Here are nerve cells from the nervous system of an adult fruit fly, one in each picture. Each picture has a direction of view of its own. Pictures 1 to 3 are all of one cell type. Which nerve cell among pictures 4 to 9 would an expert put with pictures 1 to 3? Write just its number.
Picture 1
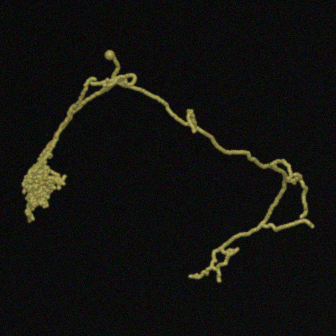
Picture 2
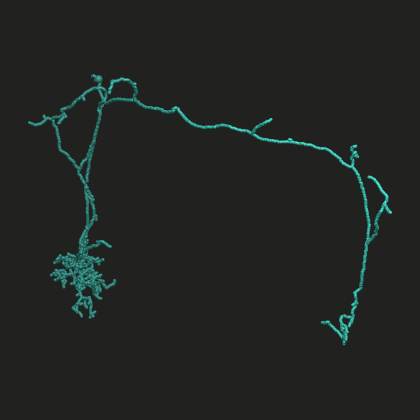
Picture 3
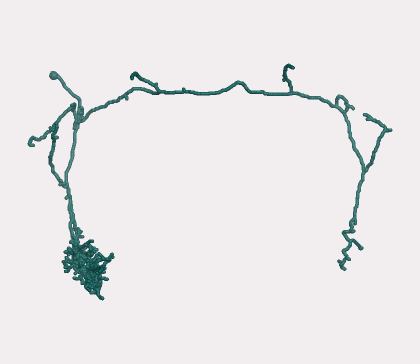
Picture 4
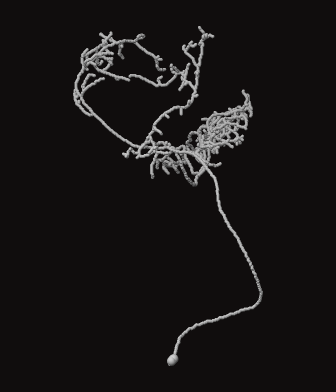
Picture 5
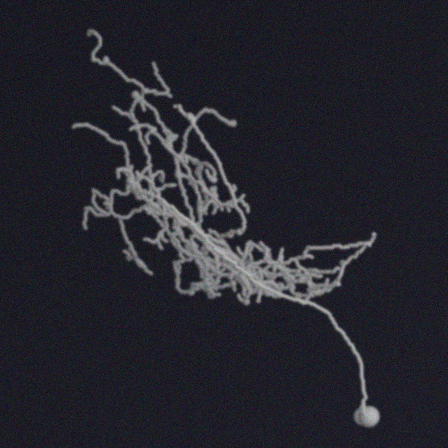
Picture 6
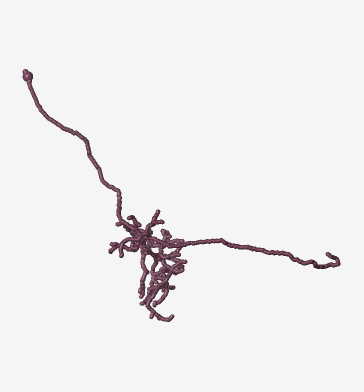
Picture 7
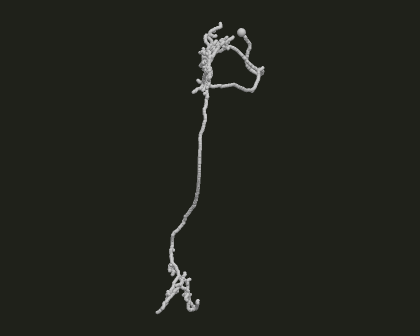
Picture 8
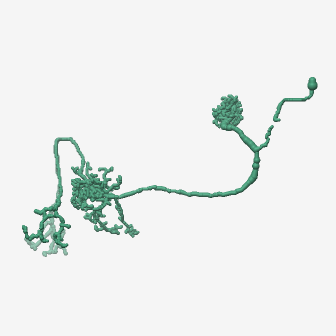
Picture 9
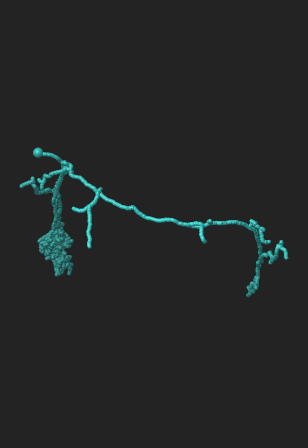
9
